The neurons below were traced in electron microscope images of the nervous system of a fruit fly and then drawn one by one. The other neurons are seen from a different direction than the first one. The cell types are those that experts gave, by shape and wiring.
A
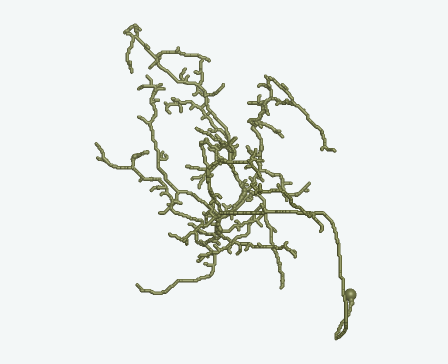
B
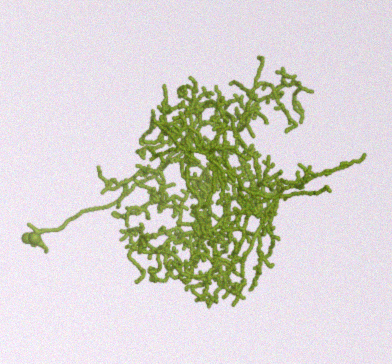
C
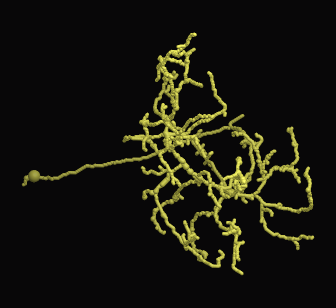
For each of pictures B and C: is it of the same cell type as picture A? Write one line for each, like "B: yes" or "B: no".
B: no
C: yes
